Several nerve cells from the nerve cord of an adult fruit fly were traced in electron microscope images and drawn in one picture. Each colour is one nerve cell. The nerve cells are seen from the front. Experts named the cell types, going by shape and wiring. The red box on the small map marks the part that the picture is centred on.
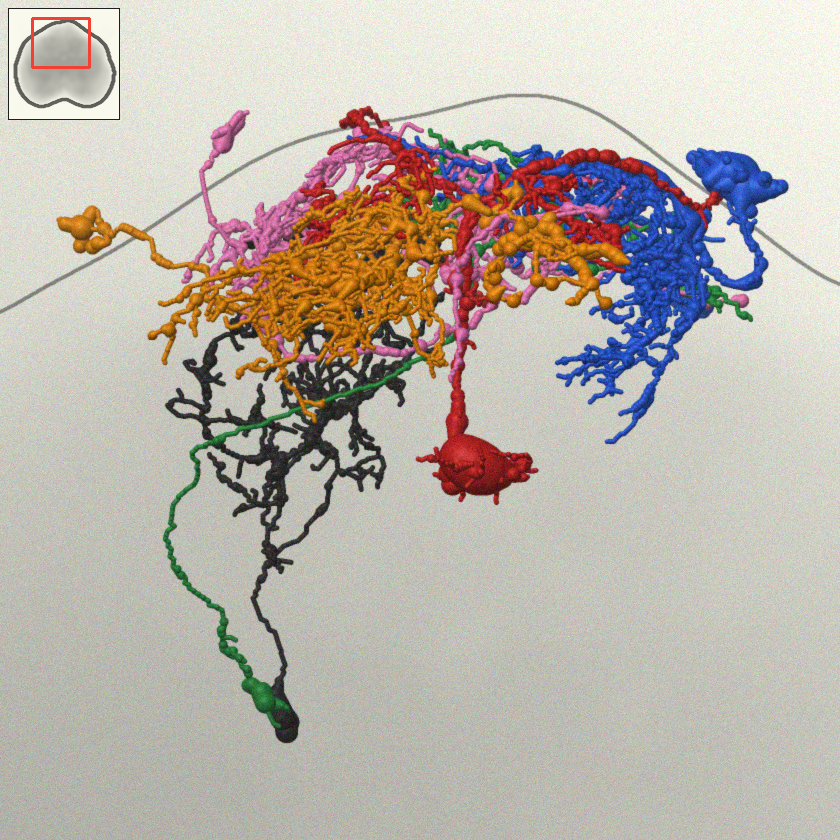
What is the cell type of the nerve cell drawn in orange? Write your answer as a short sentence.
The cell type is IN00A017.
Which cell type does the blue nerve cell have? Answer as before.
The cell type is MNad11.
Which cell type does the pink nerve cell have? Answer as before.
The cell type is MNad06.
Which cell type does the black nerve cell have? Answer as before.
The cell type is IN19A099.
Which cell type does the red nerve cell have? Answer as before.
The cell type is EN00B026.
